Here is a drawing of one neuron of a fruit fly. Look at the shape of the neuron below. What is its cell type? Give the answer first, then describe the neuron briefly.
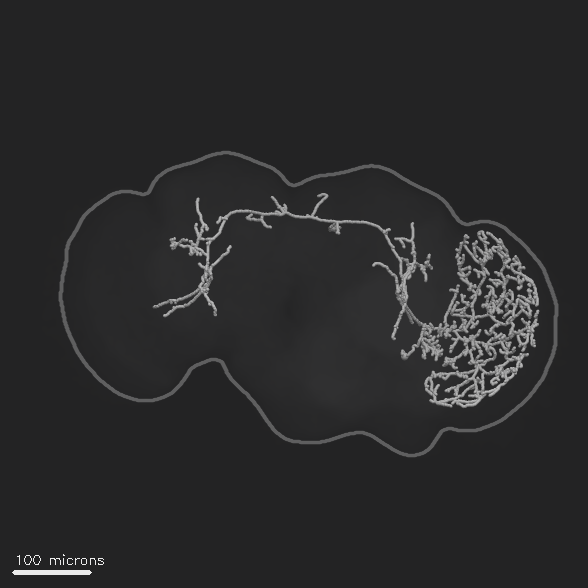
It is of cell type MeVPaMe1. This is a visual projection neuron. From left to right in the picture it spans about 500 microns. The picture shows dozens of branch ends.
